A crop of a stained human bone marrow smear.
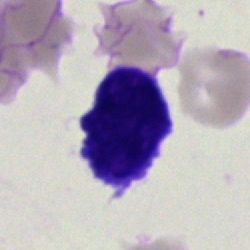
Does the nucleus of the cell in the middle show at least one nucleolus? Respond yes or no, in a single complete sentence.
No, not a single nucleolus can be made out in its nucleus.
